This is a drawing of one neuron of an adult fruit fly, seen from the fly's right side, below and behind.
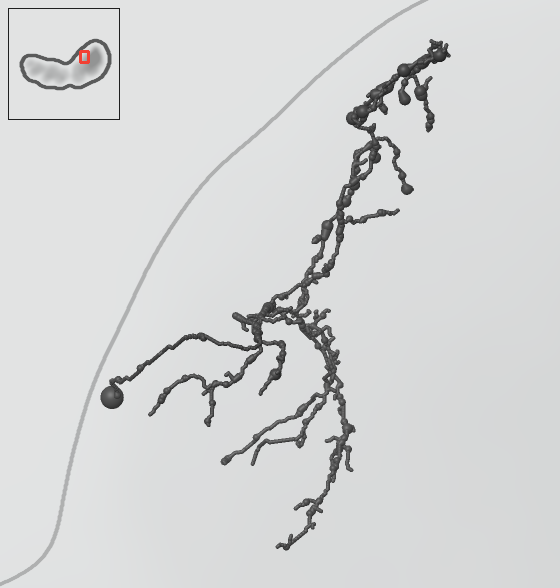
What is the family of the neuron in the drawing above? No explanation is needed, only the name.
hemilineage LHp2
